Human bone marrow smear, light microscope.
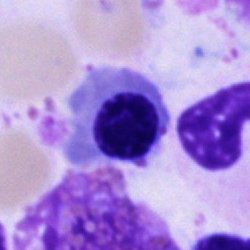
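Erythroblast in a stained human bone marrow smear. The outline is irregular and angular rather than smoothly round. The nucleus lies off-centre toward the right, with dense, dark purple, coarsely clumped chromatin. The cytoplasm is widest to the left of the nucleus.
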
